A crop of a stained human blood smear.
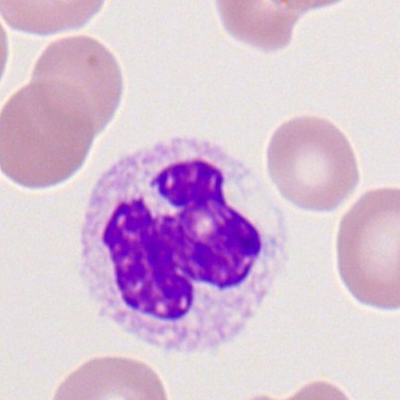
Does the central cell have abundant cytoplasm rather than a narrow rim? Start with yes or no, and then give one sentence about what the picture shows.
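Yes. The cytoplasm is abundant and pale pinkish-lilac.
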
